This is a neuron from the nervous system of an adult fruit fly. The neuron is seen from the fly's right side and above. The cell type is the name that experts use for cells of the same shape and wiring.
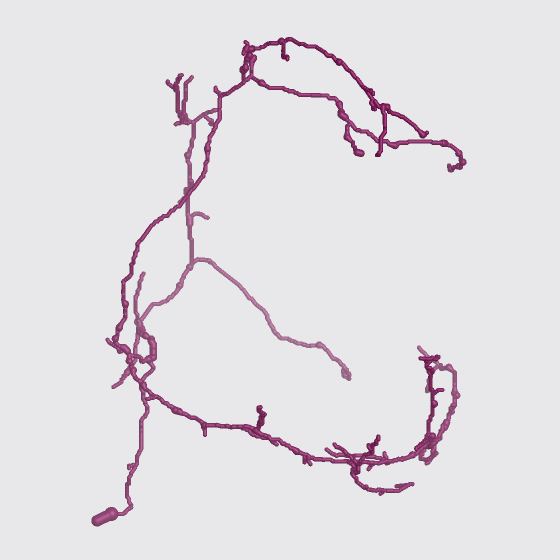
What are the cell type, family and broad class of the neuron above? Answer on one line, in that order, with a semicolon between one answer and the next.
IN04B100; hemilineage 04B; nerve-cord intrinsic neuron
